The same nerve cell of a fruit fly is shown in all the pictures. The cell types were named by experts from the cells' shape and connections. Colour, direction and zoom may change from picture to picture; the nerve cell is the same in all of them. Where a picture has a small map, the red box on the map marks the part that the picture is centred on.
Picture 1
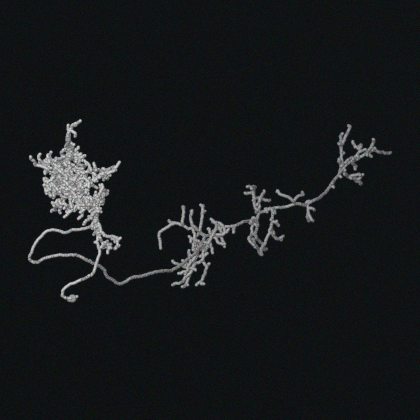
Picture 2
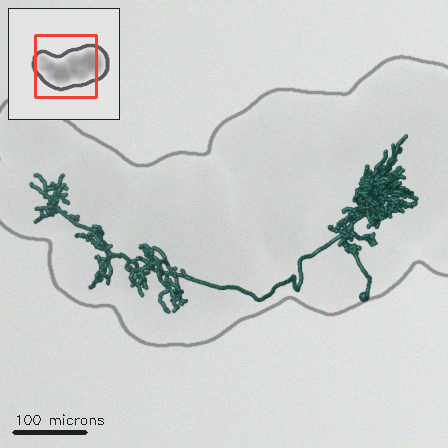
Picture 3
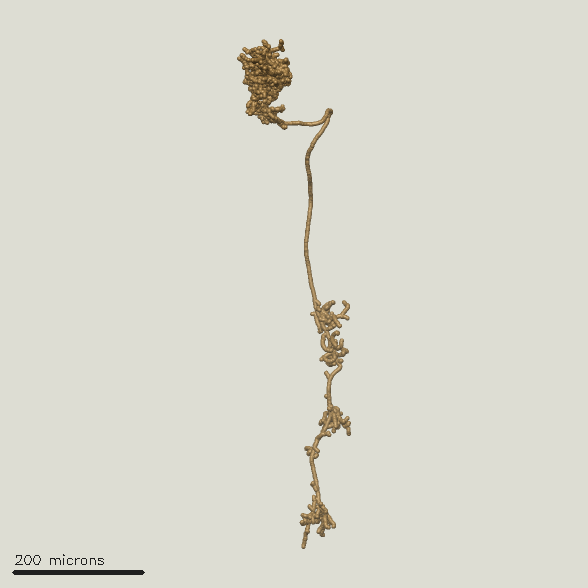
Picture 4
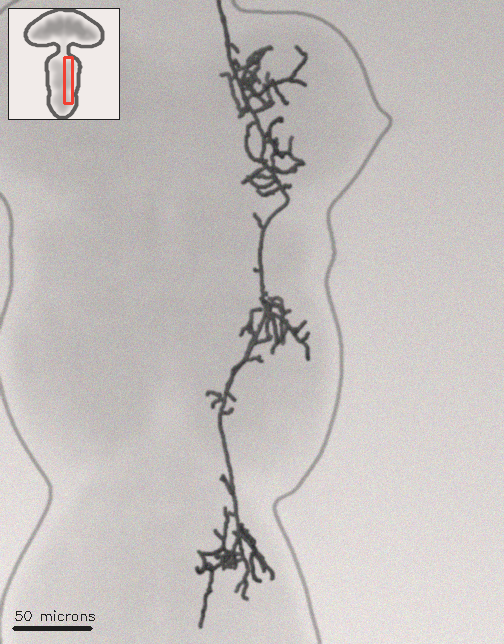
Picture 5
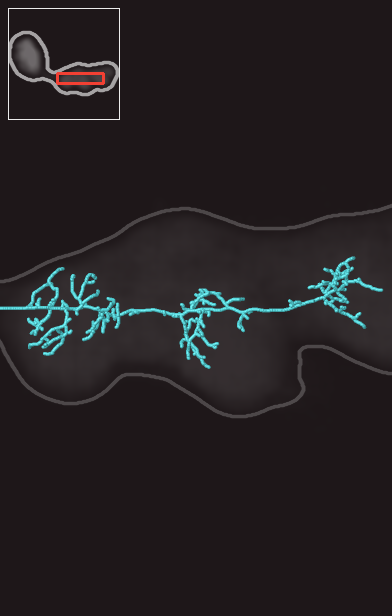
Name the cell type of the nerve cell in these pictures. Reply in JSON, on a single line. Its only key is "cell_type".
{"cell_type": "DNg13"}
